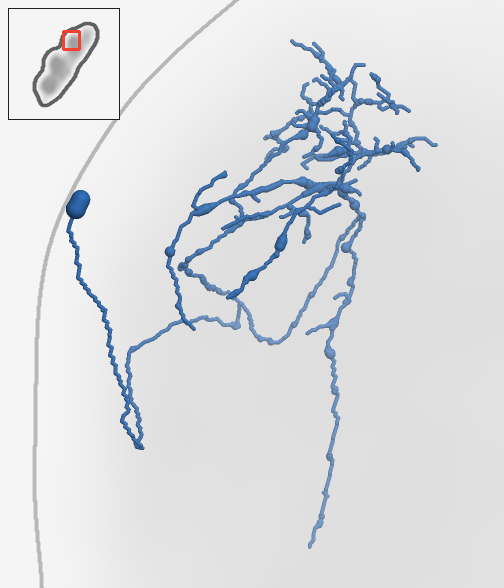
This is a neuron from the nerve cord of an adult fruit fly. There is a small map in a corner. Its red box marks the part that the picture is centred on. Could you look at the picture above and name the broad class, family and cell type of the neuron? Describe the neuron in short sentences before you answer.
Dozens of branch ends can be seen. In this view it is taller than it is wide. Its broad class is nerve-cord intrinsic neuron. Its family is hemilineage 14A. It is of cell type IN14A108.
